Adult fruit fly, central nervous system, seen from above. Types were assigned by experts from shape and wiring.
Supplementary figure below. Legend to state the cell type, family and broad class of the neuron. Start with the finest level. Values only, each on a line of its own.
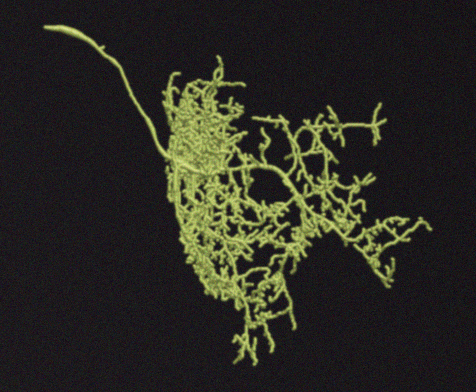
tpn MN
hemilineage 16B
motor neuron of the nerve cord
